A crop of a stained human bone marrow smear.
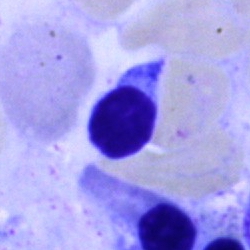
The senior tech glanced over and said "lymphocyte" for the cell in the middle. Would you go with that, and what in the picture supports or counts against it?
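Chromatin first: dense and very dark purple, almost uniformly so across the nucleus, which goes with lymphocyte.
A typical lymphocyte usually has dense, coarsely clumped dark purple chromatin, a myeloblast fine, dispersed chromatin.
I see no nucleoli, which again sides with lymphocyte over blast.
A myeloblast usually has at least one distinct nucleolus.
The cytoplasm is scant, mostly a small pointed tag at the upper right of the nucleus, which would suit either name.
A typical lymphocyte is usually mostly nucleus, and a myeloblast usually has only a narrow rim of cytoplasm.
That cytoplasm is blue, with no granules and no vacuoles that I can find. Weighing it all, I'd keep the name lymphocyte.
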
